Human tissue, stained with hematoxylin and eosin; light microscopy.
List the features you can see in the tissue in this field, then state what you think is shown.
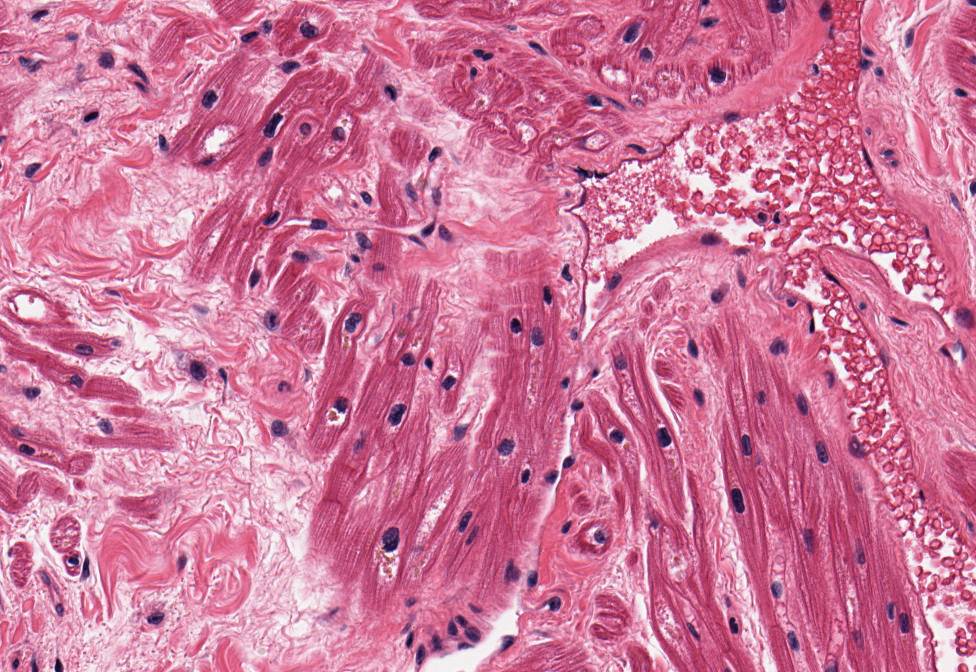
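Striated muscle bundles fill the centre and right, while wavy pink collagen covers most of the left. Those fibres are cardiac muscle cells, finely cross-striated and branching. Some nuclei, in the lower centre for instance, have a pale zone at their ends with small golden-brown granules. The left-side collagen holds only scattered small dark nuclei, and no fat cells. So this is atrial appendage of the heart.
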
